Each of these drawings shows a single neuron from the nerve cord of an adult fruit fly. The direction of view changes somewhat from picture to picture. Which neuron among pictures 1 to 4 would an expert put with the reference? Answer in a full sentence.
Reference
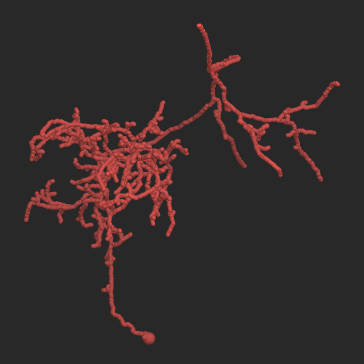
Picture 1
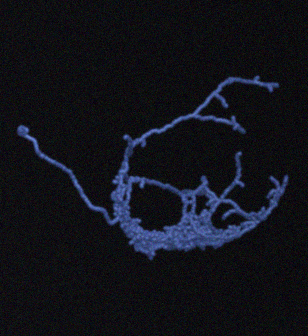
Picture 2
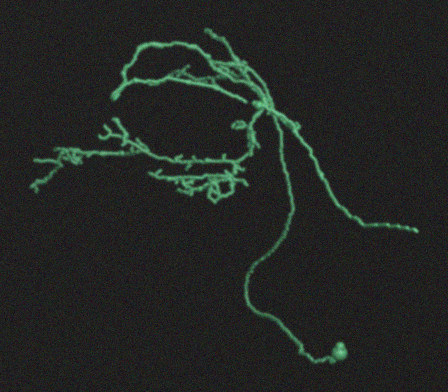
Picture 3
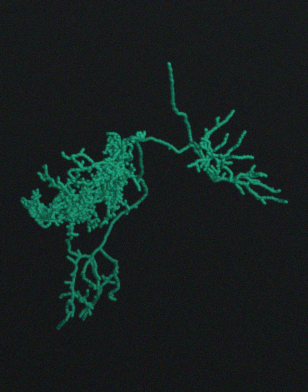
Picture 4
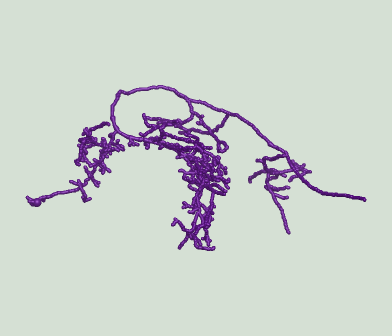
Picture 4 is of the same cell type.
